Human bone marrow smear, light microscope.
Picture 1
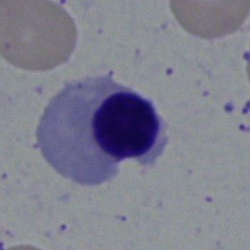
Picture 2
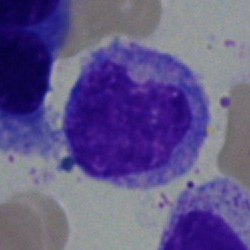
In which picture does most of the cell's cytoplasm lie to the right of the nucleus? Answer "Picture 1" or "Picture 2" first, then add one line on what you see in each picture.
Picture 2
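Picture 1: The nucleus lies off-centre, toward the right side of the cell.
Picture 2: The rim of cytoplasm is wider along the upper right than along the lower left.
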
